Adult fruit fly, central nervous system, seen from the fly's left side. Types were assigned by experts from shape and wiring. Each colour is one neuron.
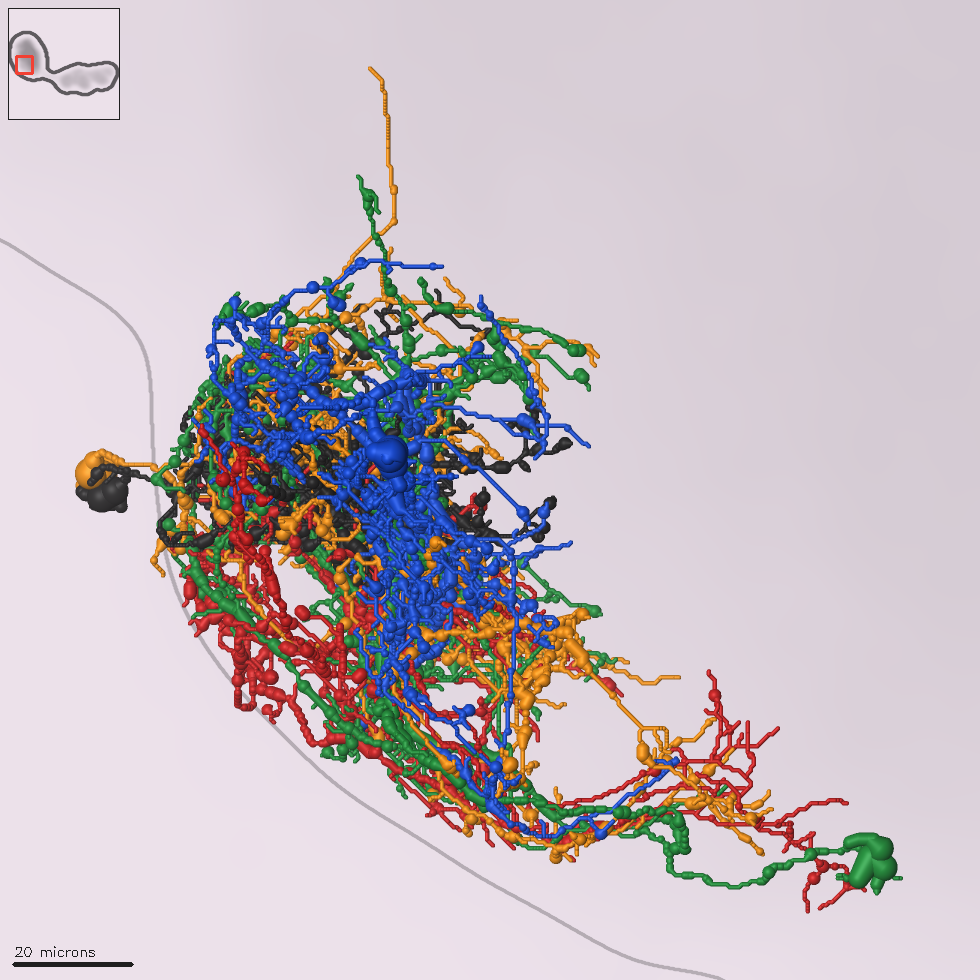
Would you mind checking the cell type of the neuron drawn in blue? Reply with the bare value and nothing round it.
GNG576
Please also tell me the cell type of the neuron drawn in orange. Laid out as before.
GNG049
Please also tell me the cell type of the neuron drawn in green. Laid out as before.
GNG158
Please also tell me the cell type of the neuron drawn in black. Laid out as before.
PRW049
